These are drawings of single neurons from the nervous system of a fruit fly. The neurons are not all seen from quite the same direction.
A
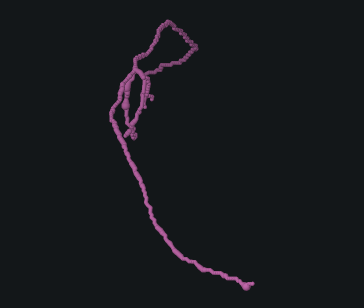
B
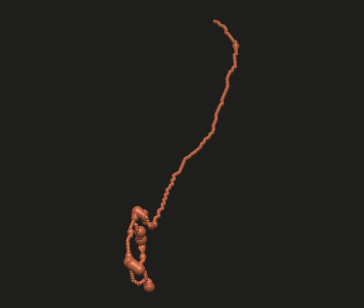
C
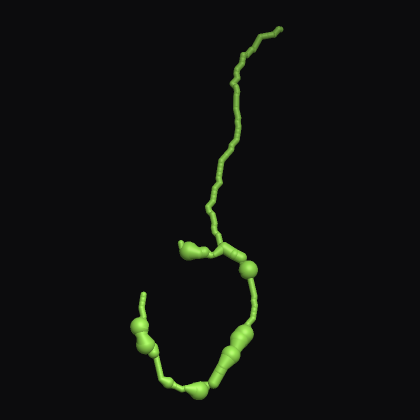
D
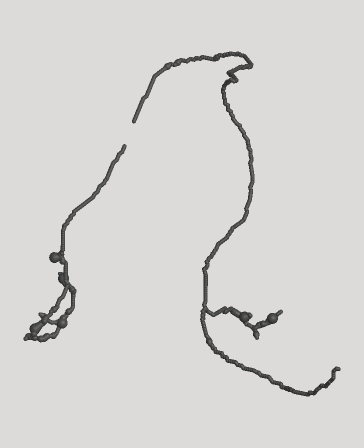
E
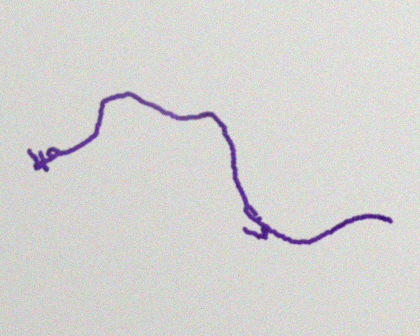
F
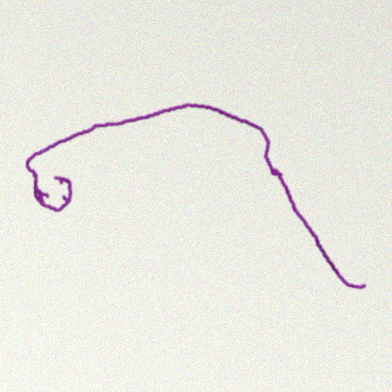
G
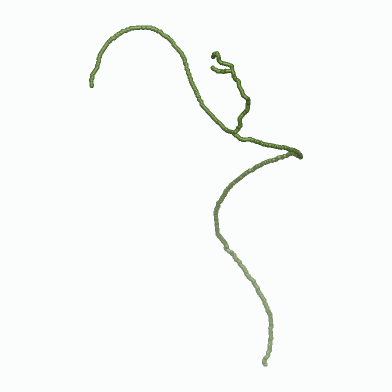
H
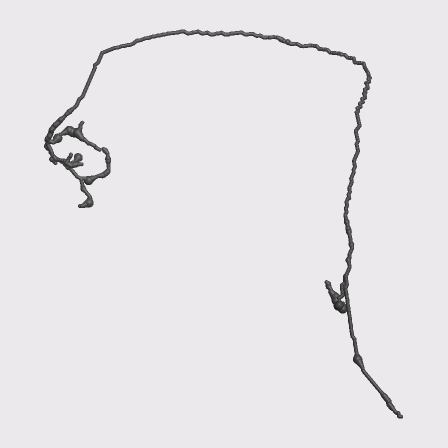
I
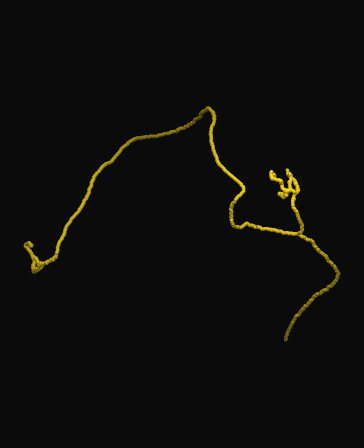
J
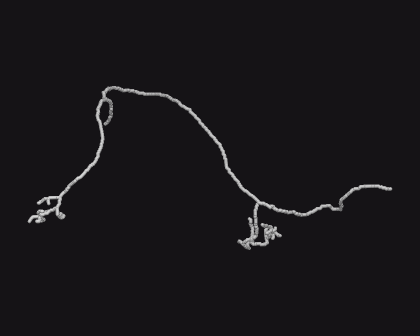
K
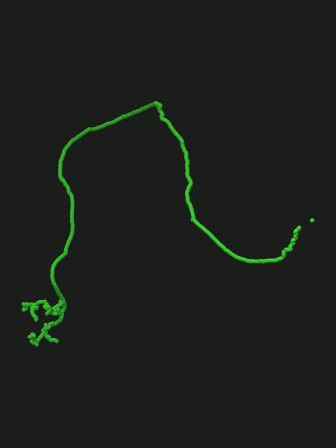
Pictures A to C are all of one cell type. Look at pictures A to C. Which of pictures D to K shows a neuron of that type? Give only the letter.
H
